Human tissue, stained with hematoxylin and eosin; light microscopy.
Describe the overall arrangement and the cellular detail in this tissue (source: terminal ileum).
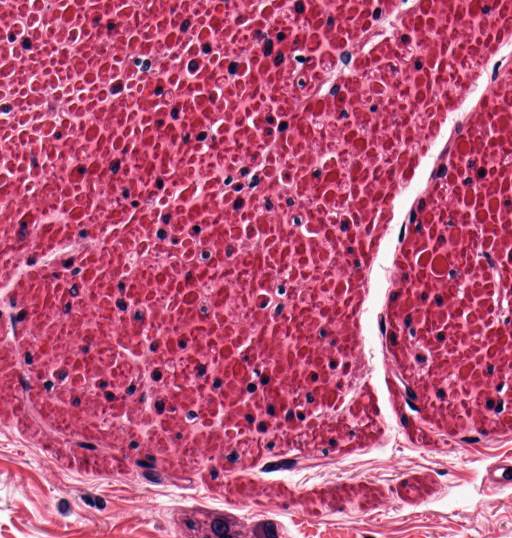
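Closely packed fibres, cut transversely and grouped into bundles, fill most of the field. The profiles are small, polygonal to rounded, deeply eosinophilic and variable in size. A narrow white cleft runs from the upper right edge to the lower centre, separating a bundle on the right.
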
